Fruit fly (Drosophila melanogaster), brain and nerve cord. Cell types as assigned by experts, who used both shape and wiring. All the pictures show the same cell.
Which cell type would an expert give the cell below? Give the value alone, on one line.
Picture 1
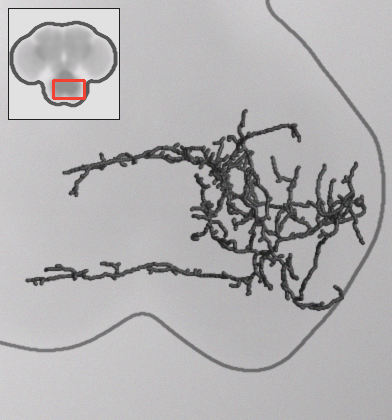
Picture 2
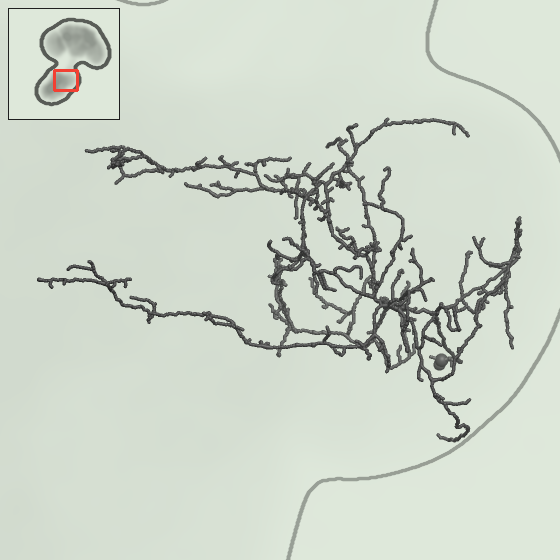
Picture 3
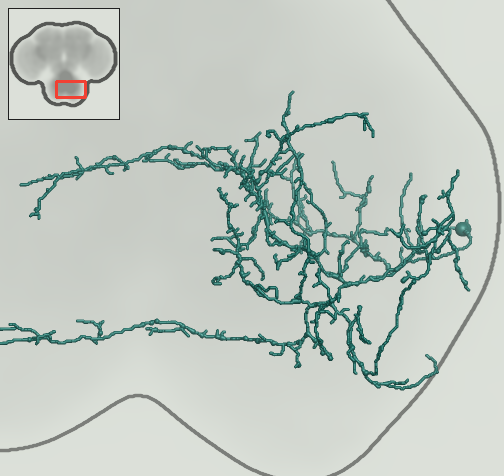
IN20A.22A012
